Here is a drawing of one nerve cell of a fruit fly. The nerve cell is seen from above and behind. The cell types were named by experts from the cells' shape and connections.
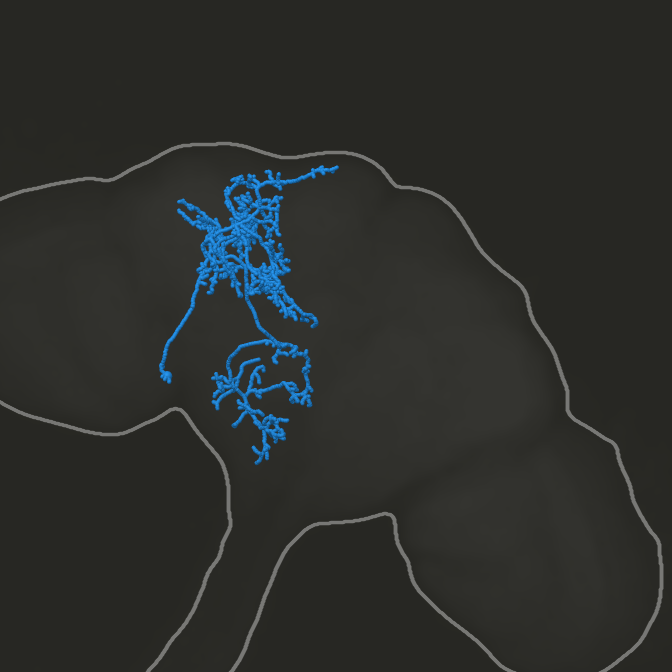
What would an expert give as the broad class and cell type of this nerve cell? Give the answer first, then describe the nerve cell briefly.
Its broad class is central-brain intrinsic neuron. The cell type is AVLP491. It is in the brain and does not reach the nerve cord. In this view it is taller than it is wide.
